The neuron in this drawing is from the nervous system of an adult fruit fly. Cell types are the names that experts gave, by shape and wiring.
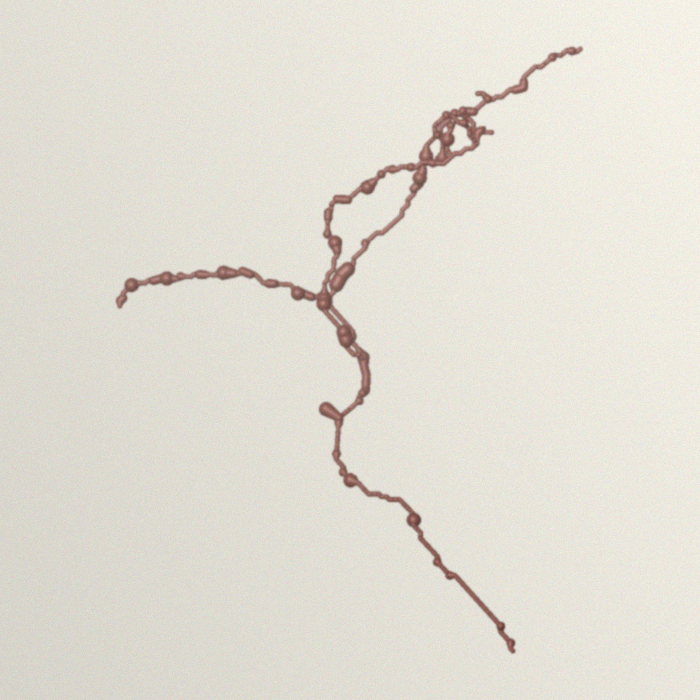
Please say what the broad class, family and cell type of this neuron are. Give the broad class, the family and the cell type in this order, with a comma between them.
sensory neuron entering the brain, class mechanosensory, TPMN1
